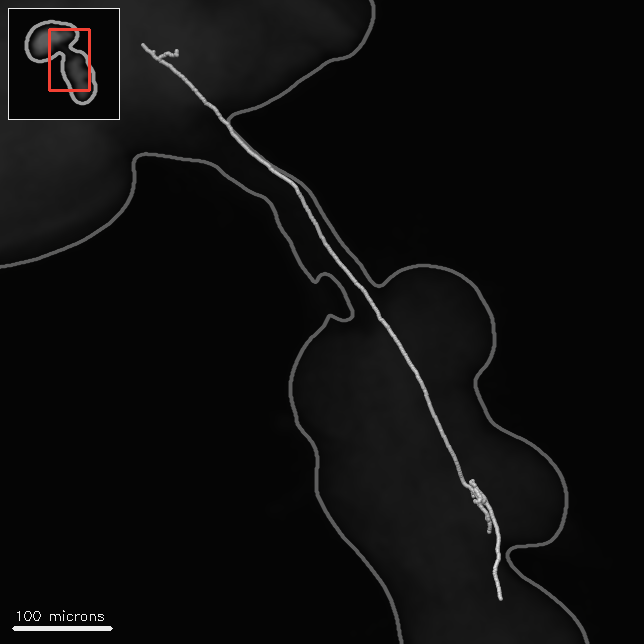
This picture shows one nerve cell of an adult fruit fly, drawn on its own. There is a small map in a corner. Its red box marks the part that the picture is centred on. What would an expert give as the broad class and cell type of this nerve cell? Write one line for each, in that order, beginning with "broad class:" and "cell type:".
broad class: sensory neuron ascending to the brain
cell type: SAxx02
